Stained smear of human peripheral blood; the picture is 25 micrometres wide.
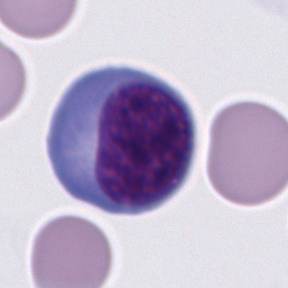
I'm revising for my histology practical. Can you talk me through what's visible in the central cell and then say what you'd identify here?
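Start with the outline: it is round and smooth, and the cell measures about 13 micrometres across. Now look at the nucleus, which is oval, about 11 by 8 micrometres, and sits toward the right of the cell, filling about 50% of its area. Its chromatin is coarse and clumped into dark patches. The cytoplasm is stained blue and forms a broad crescent on the left side of the nucleus. This cell is a normoblast.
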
